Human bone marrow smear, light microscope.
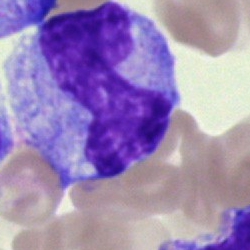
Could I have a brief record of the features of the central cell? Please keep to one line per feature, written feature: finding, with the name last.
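Nucleus: irregular and folded, with a deep indentation
Cytoplasm: pale greyish blue
Granules: faint, fine and lilac
Outline: irregular, not smoothly round
Cell: monocyte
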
